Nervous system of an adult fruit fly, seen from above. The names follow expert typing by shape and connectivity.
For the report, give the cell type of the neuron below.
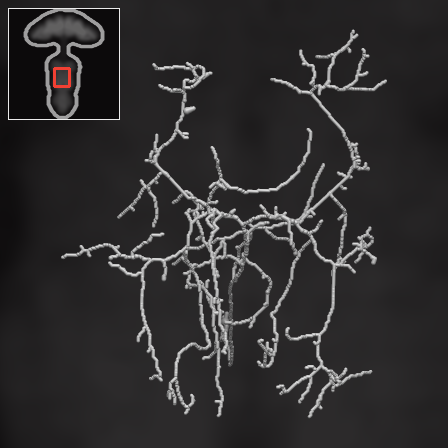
IN00A040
